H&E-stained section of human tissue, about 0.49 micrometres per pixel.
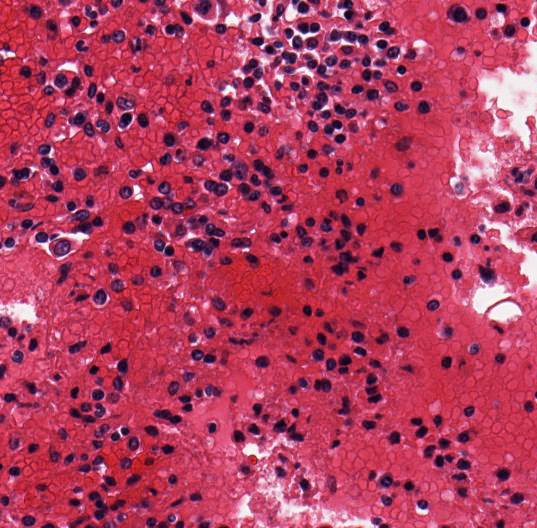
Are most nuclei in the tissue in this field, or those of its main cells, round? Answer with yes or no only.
Yes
